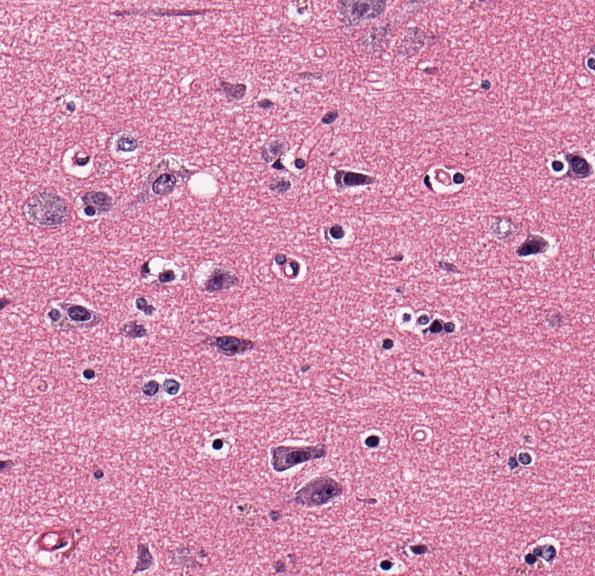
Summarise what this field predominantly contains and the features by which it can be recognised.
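Answer: cerebral cortex. First, background: the whole field is pink, finely granular neuropil with cells lying singly, and there is no epithelium, gland or fat. Second, cells: large neurons with triangular bodies and purple-tinged cytoplasm are scattered across it, a pair among them at the lower centre.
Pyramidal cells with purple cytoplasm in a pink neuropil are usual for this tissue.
The neurons seen conform to this. Third, artefact: clear empty spaces around many cell bodies are consistent with shrinkage.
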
